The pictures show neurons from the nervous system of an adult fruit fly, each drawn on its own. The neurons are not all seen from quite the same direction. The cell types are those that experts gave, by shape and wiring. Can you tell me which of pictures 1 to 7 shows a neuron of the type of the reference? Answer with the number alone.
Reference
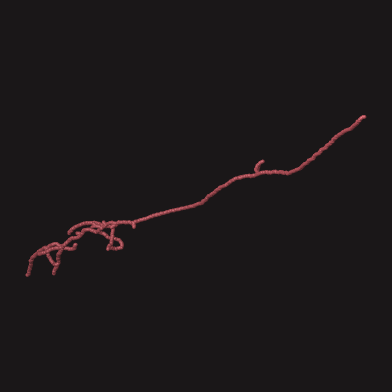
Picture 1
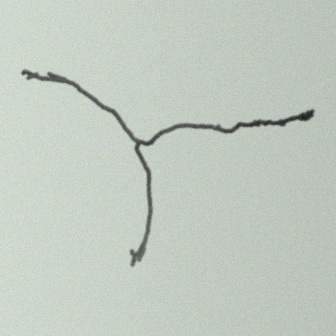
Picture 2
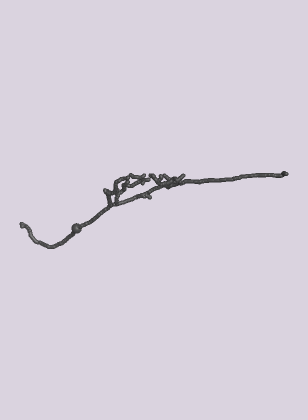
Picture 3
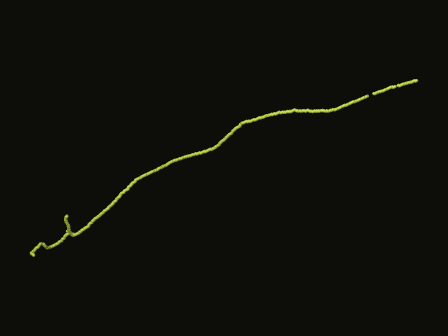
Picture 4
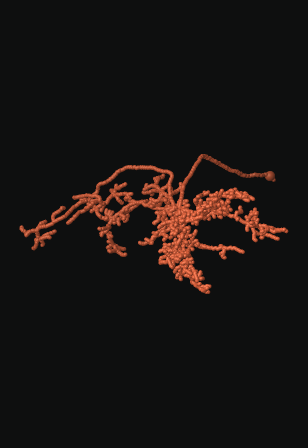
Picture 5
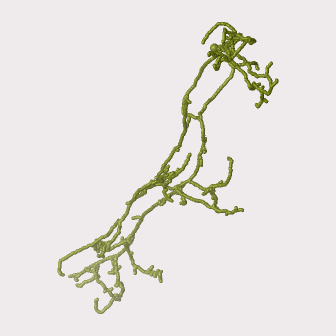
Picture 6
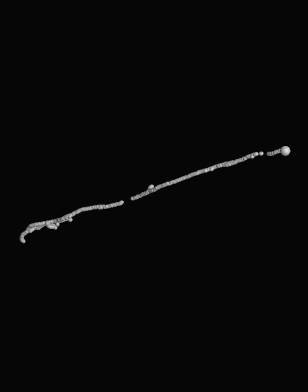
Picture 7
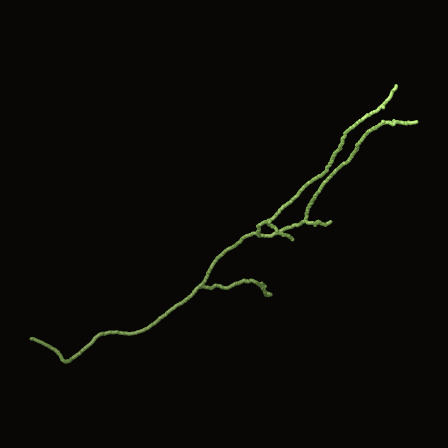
3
